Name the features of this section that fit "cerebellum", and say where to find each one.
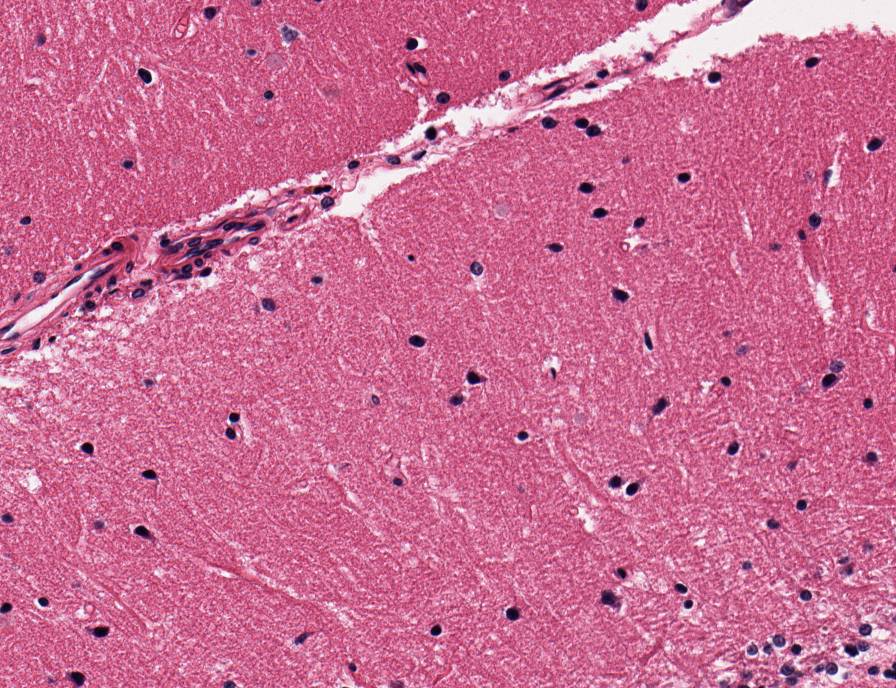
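The section is cerebellum. Most of the field consists of a pink, finely fibrillary matrix through which small nuclei are sparsely scattered. These nuclei are small, round to oval and dark, and many have a thin clear halo around them. A thin-walled vessel with elongated dark nuclei crosses diagonally from the lower left toward the upper right. In the bottom right corner, small round dark nuclei are closely packed in a cluster.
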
